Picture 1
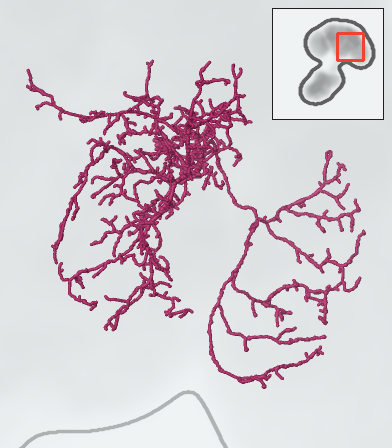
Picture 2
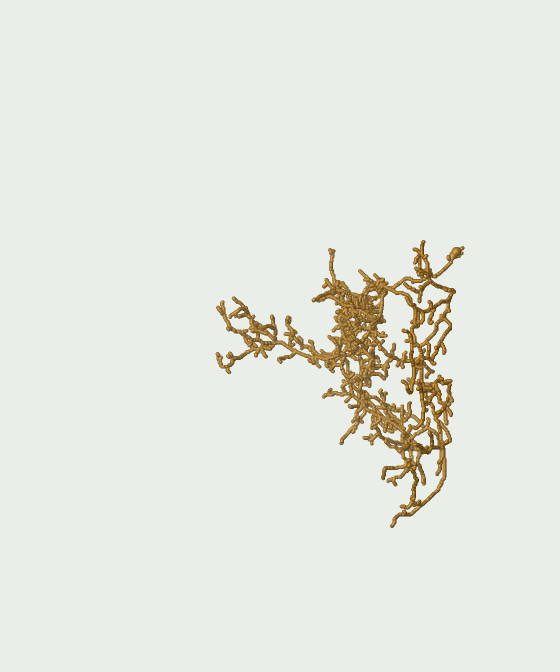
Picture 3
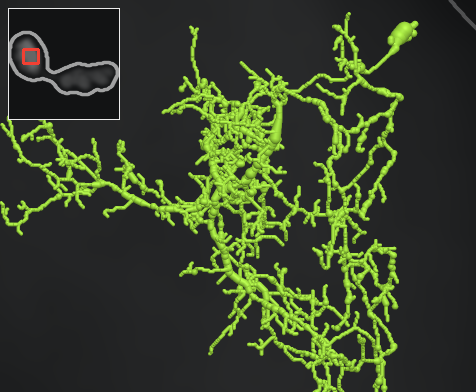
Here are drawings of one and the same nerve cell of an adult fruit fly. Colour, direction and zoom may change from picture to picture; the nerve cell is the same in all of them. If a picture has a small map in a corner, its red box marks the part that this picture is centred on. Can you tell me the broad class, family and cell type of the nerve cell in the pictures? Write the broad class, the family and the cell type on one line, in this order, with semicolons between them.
visual centrifugal neuron; hemilineage VLPp&l1_posterior; LoVC15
